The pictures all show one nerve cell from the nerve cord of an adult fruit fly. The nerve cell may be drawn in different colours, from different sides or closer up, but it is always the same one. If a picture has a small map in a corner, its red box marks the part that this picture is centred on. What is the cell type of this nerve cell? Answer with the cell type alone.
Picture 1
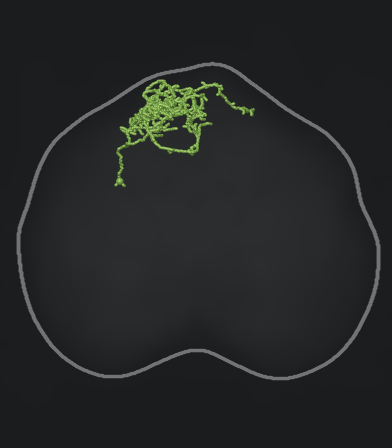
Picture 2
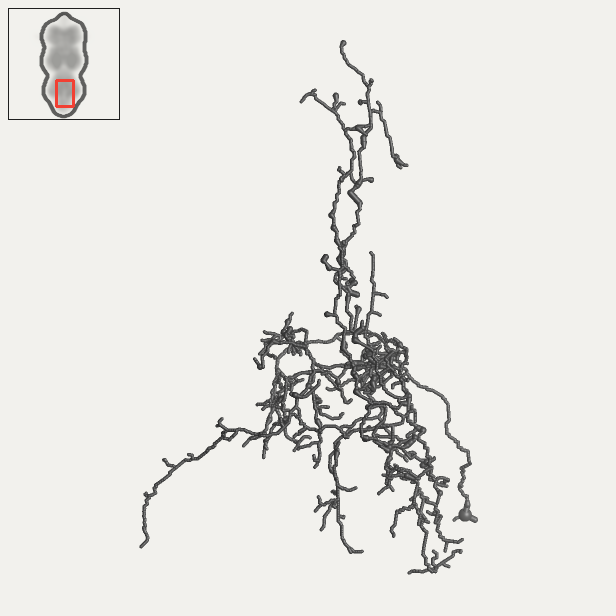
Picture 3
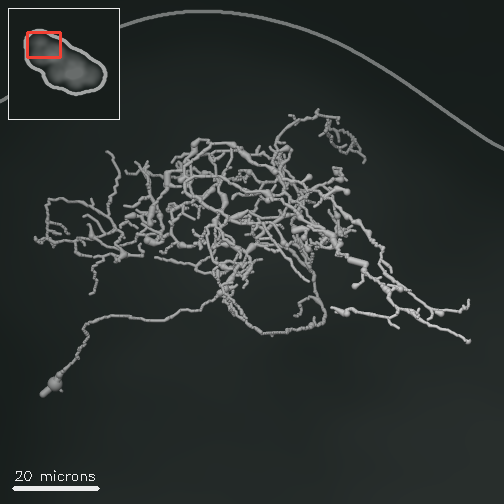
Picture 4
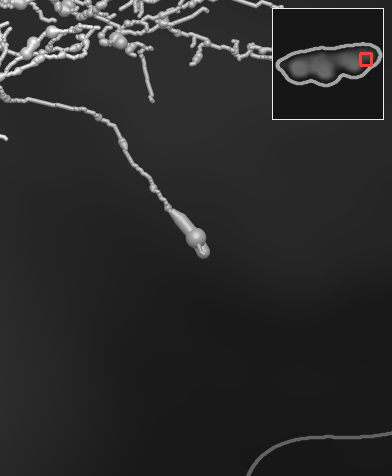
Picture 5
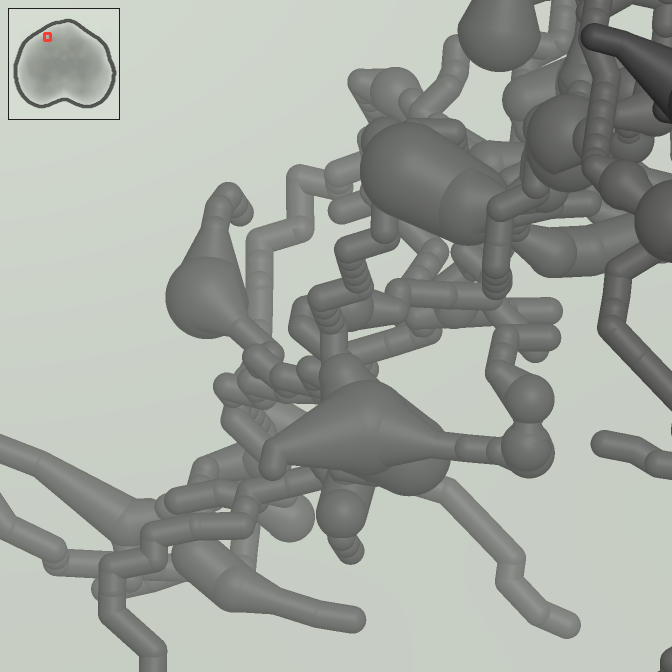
INXXX373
